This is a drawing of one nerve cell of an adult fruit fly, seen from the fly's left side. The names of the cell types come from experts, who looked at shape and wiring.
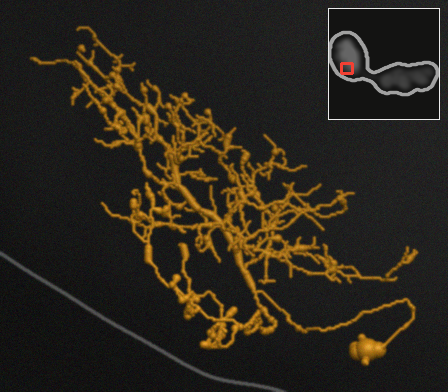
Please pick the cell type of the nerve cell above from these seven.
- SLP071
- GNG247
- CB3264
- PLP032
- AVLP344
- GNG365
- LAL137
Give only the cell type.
GNG247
